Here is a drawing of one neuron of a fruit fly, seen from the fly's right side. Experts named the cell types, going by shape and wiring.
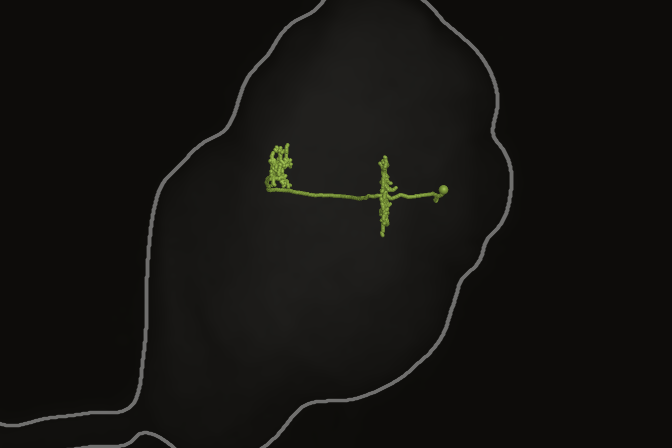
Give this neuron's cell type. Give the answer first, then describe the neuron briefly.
It is of cell type Tm32. Its broad class is optic-lobe intrinsic neuron. In this view it is wider than it is tall.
